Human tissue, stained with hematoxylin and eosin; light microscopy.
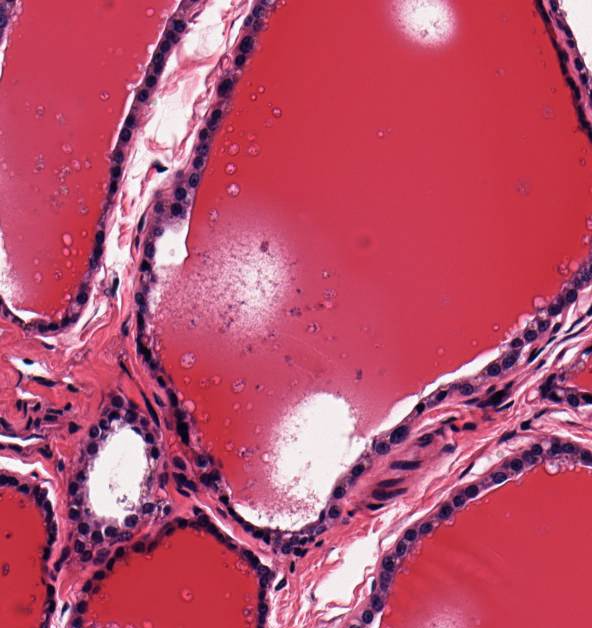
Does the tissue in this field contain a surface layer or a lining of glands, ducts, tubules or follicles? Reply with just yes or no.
Yes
